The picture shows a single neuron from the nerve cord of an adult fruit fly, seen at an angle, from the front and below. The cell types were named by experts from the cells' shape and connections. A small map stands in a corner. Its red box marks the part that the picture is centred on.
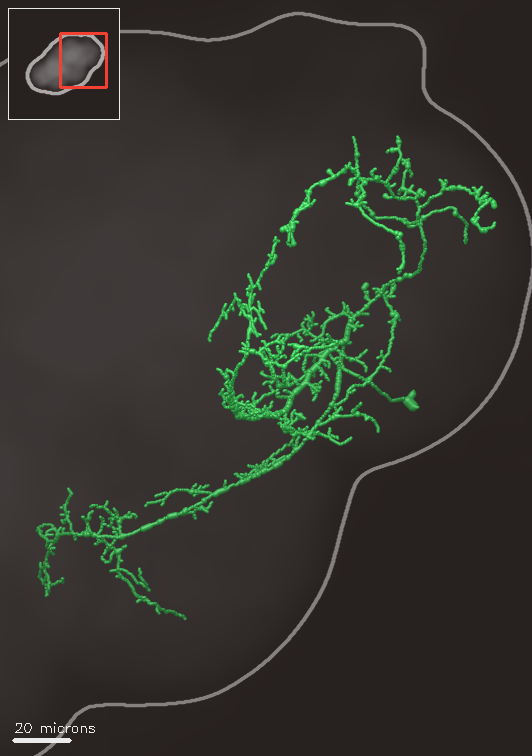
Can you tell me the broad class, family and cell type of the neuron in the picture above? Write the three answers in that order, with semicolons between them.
nerve-cord intrinsic neuron; hemilineage 03A; IN03A035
